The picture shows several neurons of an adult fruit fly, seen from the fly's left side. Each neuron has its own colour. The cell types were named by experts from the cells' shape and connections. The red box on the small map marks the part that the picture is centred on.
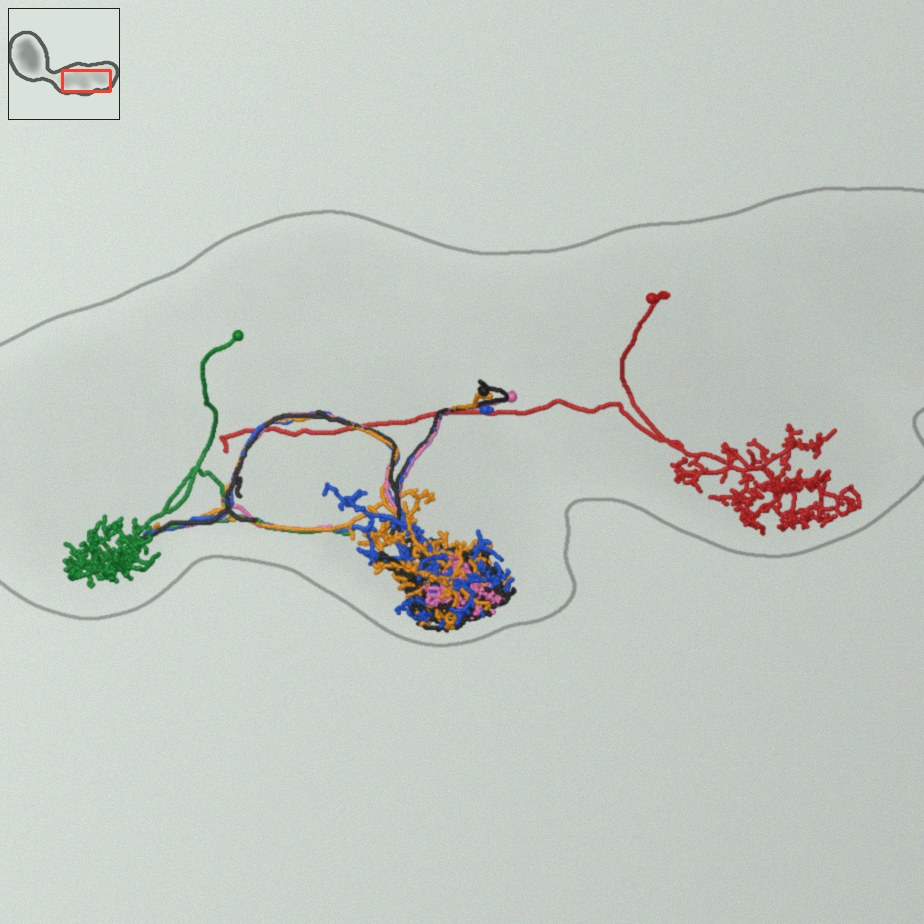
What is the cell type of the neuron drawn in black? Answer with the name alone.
IN23B067_c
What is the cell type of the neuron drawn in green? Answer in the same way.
IN23B078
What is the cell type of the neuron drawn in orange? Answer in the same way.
IN23B056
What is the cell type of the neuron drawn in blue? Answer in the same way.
IN23B057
